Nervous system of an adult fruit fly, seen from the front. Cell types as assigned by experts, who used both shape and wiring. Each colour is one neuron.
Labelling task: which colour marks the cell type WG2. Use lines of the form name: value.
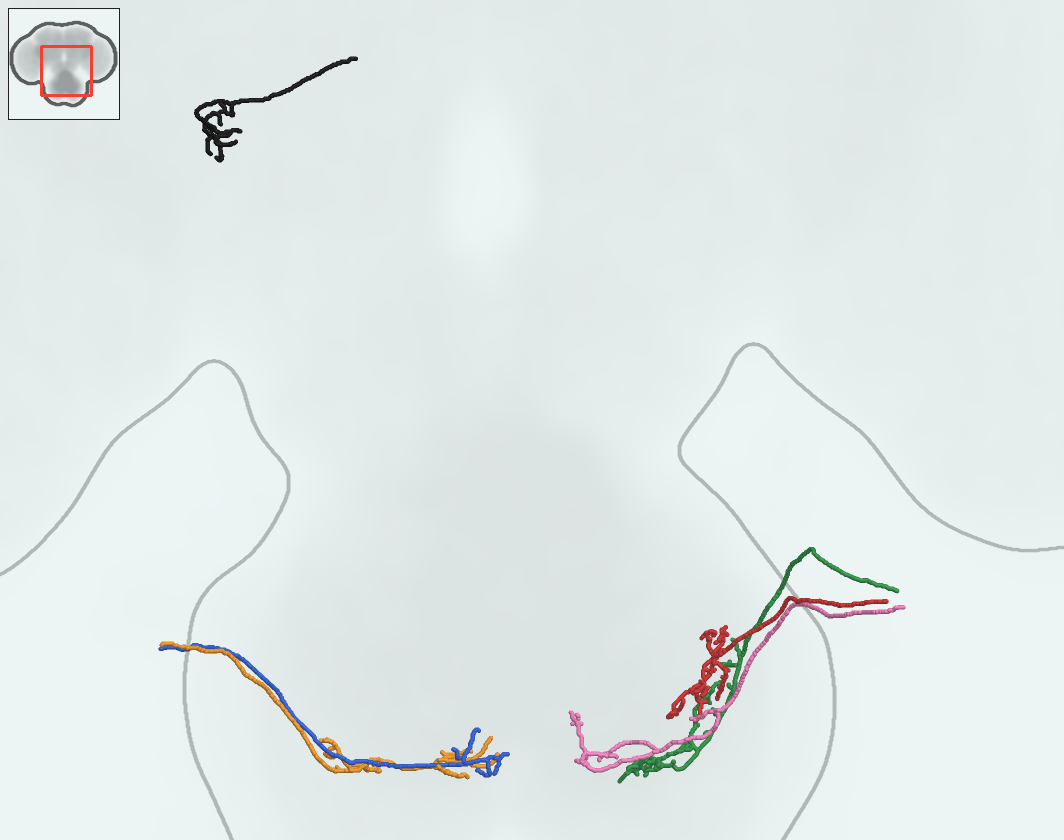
colour: pink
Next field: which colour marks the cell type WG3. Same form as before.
colour: orange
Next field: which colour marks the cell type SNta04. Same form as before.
colour: red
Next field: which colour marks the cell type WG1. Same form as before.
colour: blue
